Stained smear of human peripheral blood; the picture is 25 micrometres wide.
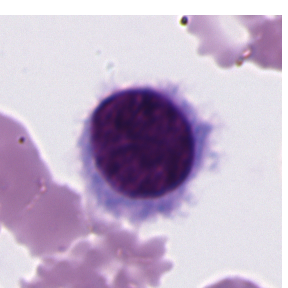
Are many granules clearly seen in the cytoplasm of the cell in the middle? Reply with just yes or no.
No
